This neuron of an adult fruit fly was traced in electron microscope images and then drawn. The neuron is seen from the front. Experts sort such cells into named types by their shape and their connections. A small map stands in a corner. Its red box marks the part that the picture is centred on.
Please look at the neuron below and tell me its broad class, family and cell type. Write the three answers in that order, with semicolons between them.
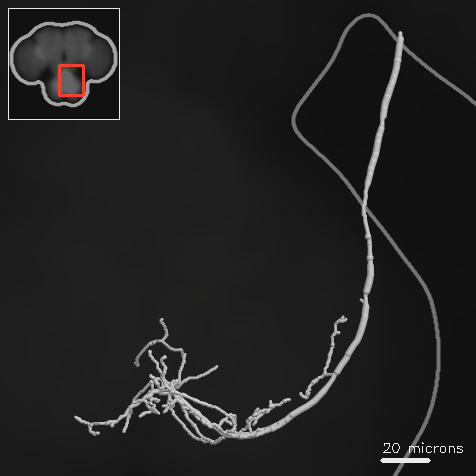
sensory neuron entering the nerve cord; class mechanosensory tactile; SNta10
